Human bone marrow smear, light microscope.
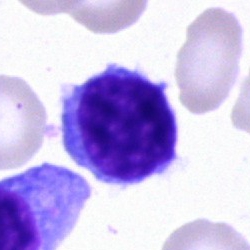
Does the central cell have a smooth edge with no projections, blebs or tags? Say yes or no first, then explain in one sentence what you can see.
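No. The cell edge is ragged with small fine surface projections.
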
